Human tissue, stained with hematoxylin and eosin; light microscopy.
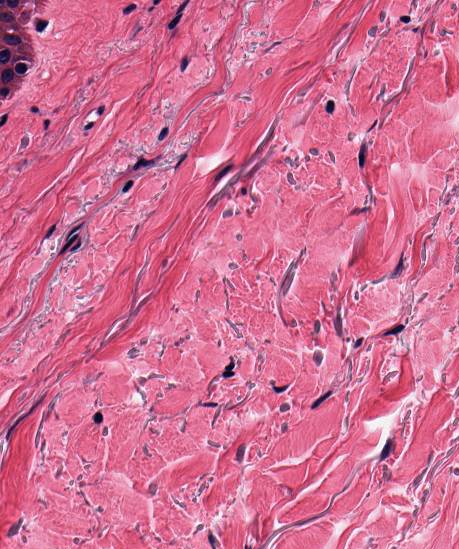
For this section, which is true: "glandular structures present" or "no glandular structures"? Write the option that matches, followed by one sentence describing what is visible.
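No glandular structures. No glands or hair follicles are present in the field.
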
